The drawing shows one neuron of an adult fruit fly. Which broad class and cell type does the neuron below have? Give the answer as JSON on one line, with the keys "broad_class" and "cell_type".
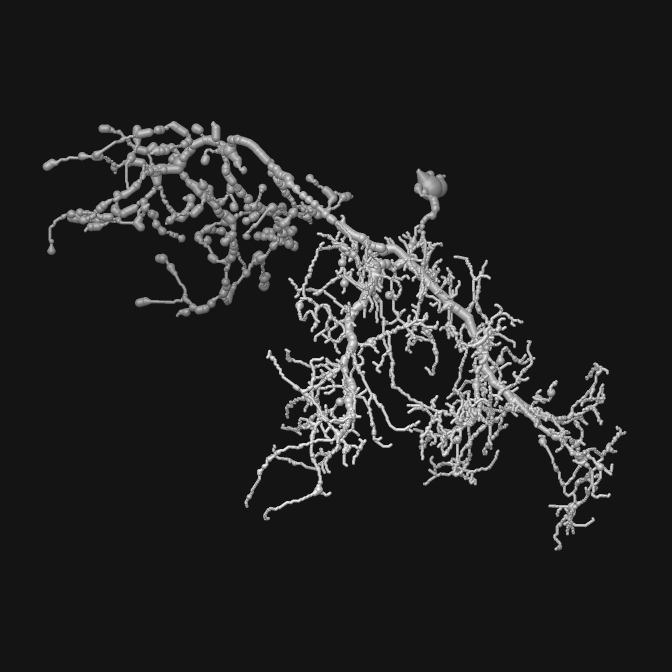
{"broad_class": "nerve-cord intrinsic neuron", "cell_type": "INXXX111"}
